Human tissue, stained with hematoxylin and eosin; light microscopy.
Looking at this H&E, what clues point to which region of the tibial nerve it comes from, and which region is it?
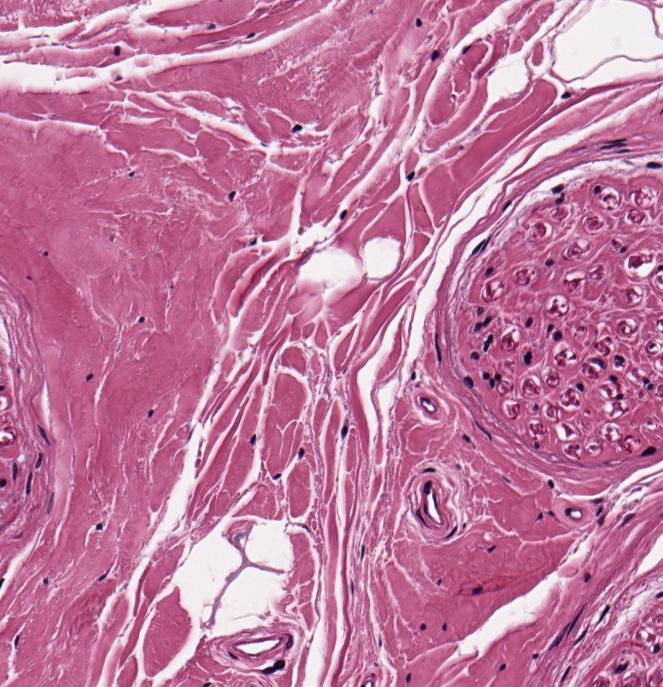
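Tissue shown: epineurium. Pink eosinophilic fibres fill most of the field, running in several directions, some cut lengthwise and some across, with sparse, dark, elongated nuclei.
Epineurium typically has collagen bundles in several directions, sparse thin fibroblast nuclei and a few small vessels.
Small thick-walled vessels with slit-like lumens lie in the lower middle. A large rounded nerve fascicle lies at the right.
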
